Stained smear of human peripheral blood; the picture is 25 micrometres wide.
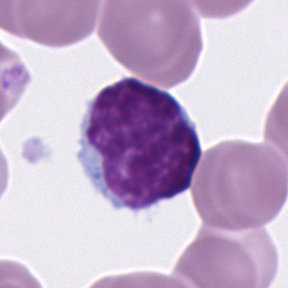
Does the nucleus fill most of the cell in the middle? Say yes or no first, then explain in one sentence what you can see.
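Yes. A narrow rim of cytoplasm shows mainly on the left side of the cell.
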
